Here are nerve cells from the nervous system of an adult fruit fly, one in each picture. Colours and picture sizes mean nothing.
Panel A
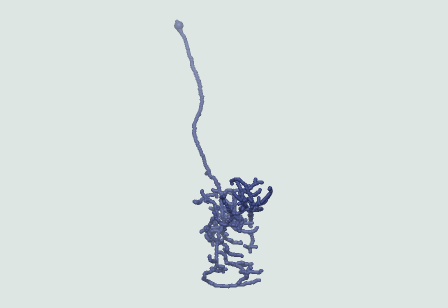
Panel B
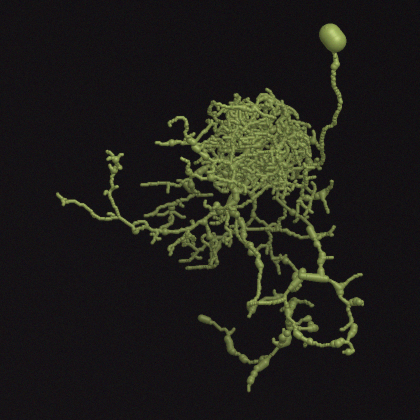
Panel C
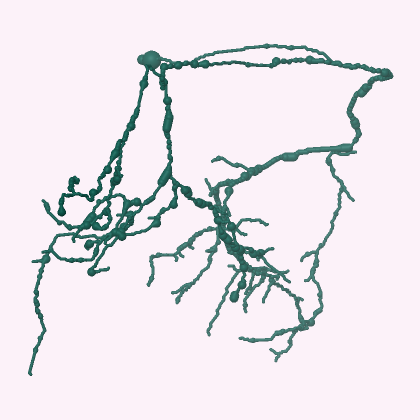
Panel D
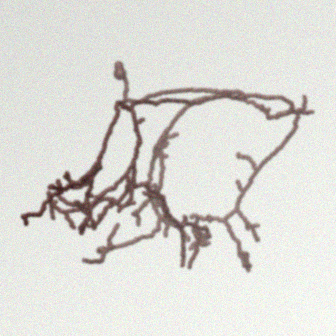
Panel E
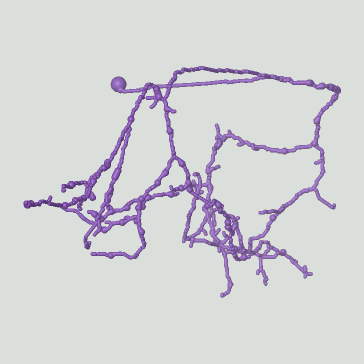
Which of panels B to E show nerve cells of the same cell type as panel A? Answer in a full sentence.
None of them is of the same cell type.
